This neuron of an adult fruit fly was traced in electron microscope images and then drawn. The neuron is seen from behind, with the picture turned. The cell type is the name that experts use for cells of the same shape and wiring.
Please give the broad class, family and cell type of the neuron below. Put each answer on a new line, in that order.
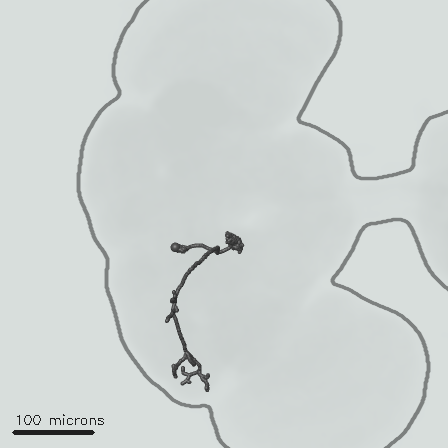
central-brain intrinsic neuron
hemilineage ALad1
VC3_adPN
